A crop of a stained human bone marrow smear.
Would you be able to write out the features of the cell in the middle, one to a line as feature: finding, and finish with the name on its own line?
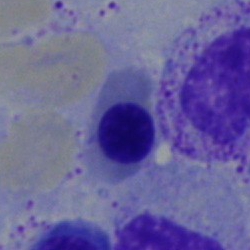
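Chromatin: dense and evenly dark, no visible pattern
Nucleoli: none visible
Cytoplasm: pale grey-blue
Spread: more cytoplasm above the nucleus than below
Name: erythroblast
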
